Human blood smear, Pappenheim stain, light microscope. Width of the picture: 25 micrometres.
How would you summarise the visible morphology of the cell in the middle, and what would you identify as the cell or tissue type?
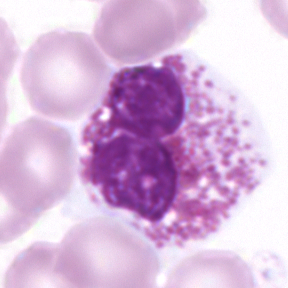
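Two nuclear lobes are present, positioned one above the other, with the nucleus set toward the left side of the cell. The chromatin is dark purple and clumped, and no nucleoli are visible. This is an eosinophil.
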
